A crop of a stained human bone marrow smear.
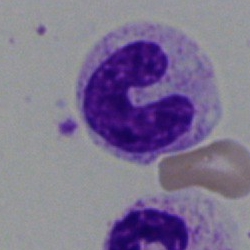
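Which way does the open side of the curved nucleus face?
To the right, as I see it.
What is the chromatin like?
Dark purple and coarsely clumped, I think.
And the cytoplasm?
Pale lilac, filling a moderate rim around the nucleus, with fine, small lilac granules in it.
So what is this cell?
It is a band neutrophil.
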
